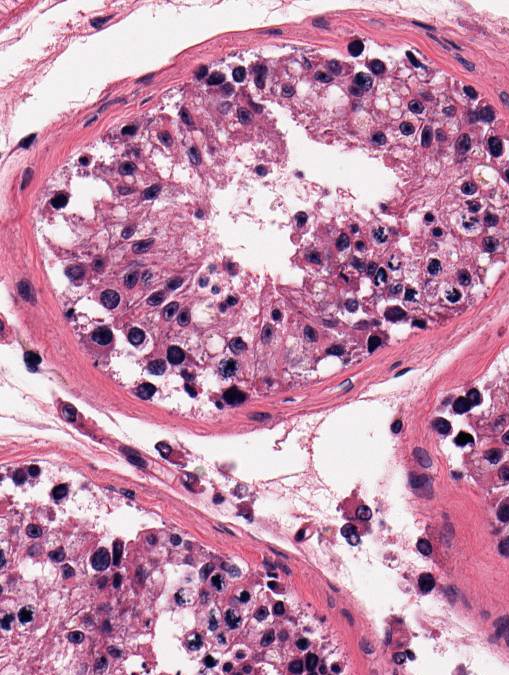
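Testis: each tubule is bounded by a thick, layered band of pink fibrous tissue holding flattened, elongated nuclei. The upper tubule is lined by a stratified epithelium several cells thick, extending from wall toward centre. Small clear clefts part the epithelial cells, loosening the lining's look.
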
